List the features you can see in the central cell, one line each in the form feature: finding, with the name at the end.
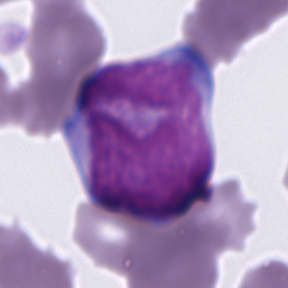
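Outline: angular, fairly straight edges and corners, not smoothly round
Nucleus: fills nearly whole cell
Nuclear patch: paler, lighter-staining, upper centre
Cytoplasmic granules: none visible
Name: myeloblast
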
